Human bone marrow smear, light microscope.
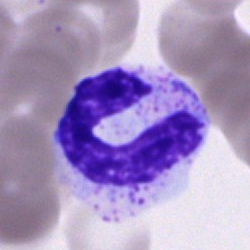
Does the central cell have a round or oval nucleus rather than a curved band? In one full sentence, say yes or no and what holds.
No, rather than one compact mass, the nucleus is drawn out into a curved band without separate lobes.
